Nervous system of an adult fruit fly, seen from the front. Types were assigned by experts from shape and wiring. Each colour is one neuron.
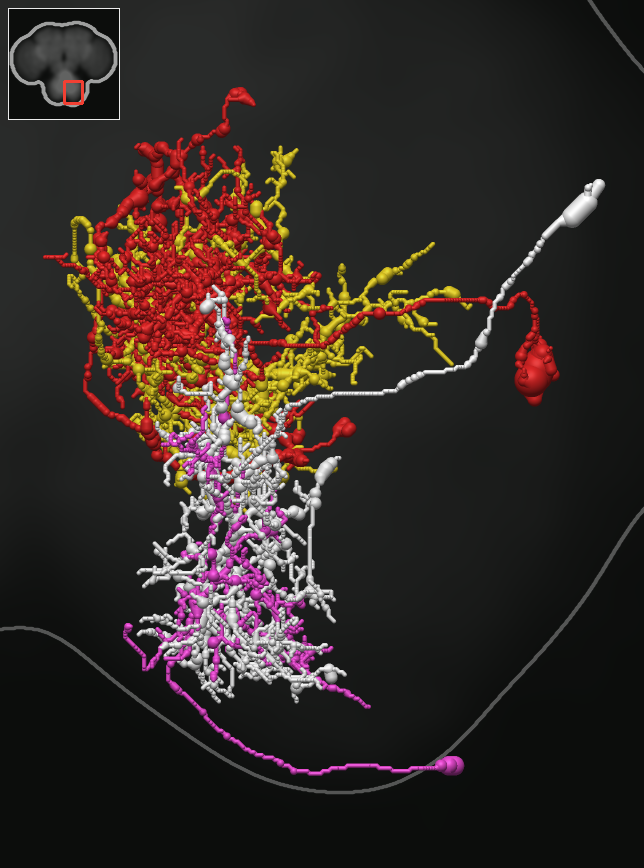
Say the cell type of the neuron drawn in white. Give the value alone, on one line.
IN09A031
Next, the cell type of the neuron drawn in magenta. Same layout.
IN01B095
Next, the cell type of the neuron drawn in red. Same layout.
IN09A013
